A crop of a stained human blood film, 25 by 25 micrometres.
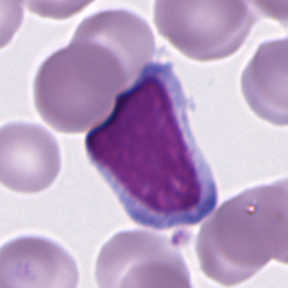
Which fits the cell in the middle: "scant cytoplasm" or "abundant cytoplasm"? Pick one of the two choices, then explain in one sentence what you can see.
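Scant cytoplasm. The cytoplasm is a narrow rim that is wider along the right and lower sides than along the upper left.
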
